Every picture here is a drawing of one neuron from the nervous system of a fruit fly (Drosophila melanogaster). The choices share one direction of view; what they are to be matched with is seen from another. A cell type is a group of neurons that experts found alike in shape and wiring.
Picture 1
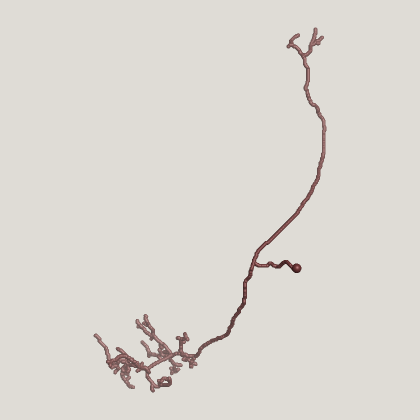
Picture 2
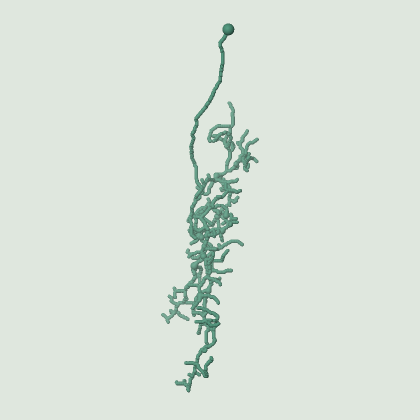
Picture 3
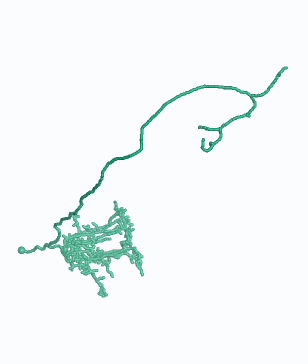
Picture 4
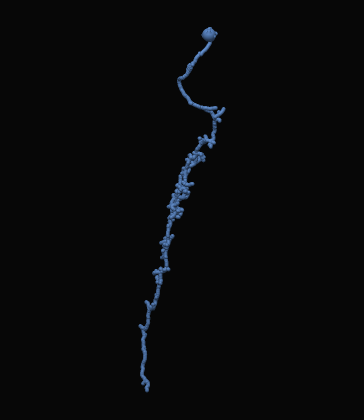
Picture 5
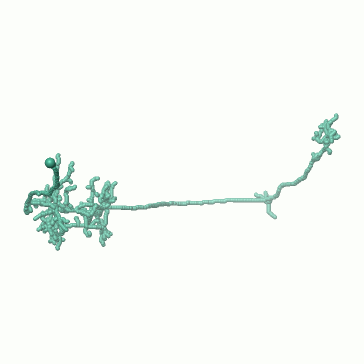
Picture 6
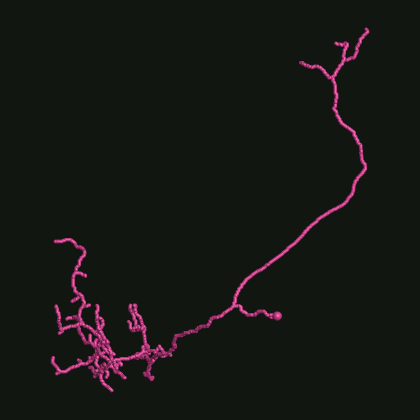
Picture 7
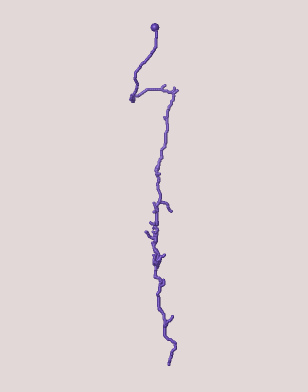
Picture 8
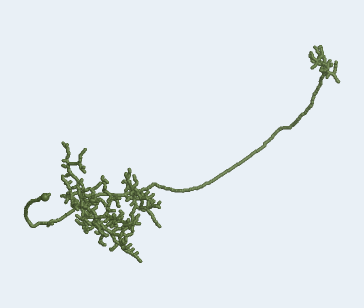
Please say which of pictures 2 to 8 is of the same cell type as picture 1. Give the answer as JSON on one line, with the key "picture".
{"picture": 6}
